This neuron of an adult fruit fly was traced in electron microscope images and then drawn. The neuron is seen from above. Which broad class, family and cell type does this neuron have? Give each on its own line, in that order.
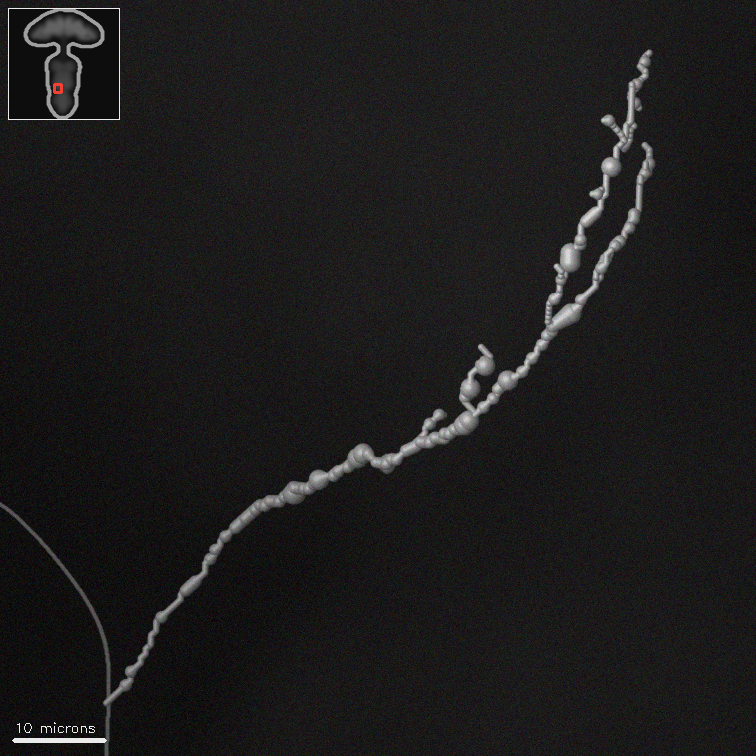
sensory neuron entering the nerve cord
class mechanosensory tactile
SNta43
